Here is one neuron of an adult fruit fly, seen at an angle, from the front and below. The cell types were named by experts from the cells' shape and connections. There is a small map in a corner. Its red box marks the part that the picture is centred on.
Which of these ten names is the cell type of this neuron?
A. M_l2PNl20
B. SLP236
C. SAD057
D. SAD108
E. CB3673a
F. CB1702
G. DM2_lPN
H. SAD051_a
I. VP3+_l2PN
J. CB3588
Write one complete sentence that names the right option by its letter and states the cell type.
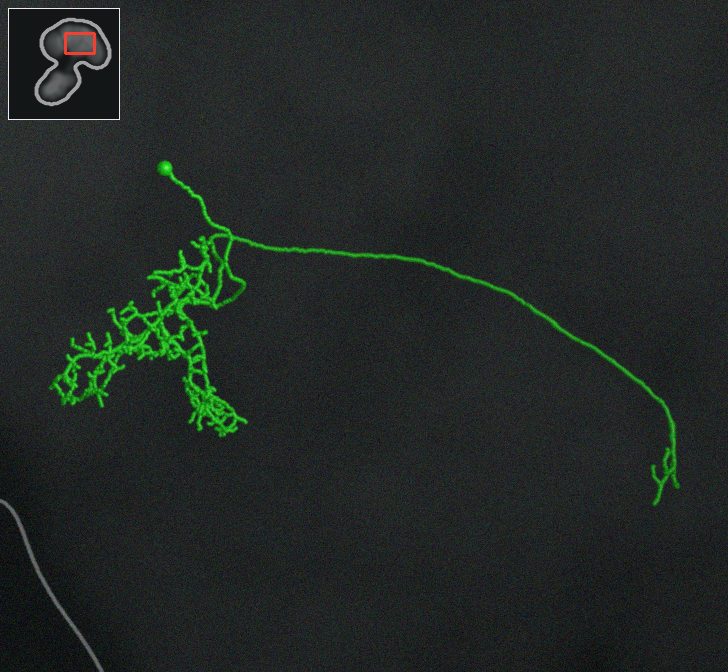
Option E, which reads CB3673a, is the cell type of the neuron.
